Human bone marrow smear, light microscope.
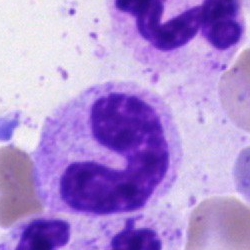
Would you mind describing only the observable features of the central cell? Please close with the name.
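The central cell has a roughly round, smooth outline. Its chromatin is dark purple and coarsely clumped, and no nucleoli are visible in the nucleus. Fine lilac granules are scattered through the cytoplasm. The cell is a band neutrophil.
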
